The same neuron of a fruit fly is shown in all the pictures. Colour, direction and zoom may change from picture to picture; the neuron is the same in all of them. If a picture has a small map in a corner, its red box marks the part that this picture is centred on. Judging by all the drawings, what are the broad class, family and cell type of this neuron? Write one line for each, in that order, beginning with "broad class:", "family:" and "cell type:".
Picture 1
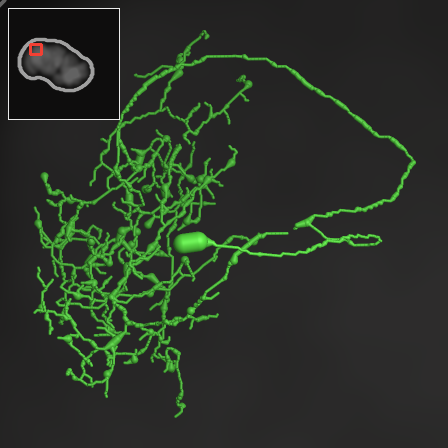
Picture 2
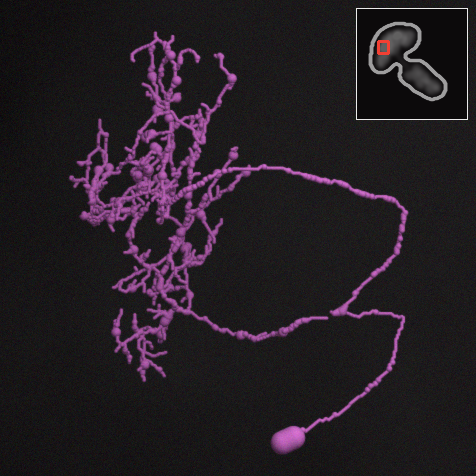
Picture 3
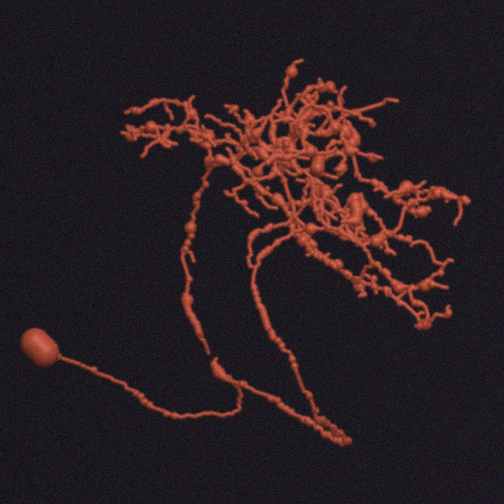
broad class: central-brain intrinsic neuron
family: hemilineage SLPp&v1_posterior
cell type: CB2189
